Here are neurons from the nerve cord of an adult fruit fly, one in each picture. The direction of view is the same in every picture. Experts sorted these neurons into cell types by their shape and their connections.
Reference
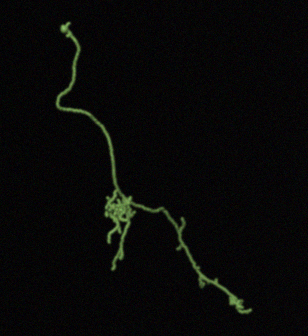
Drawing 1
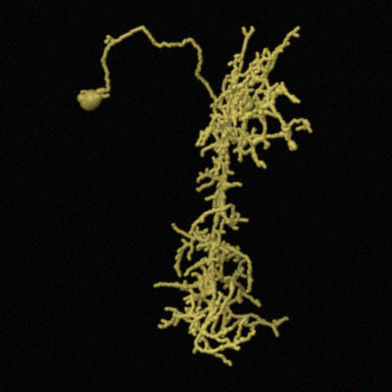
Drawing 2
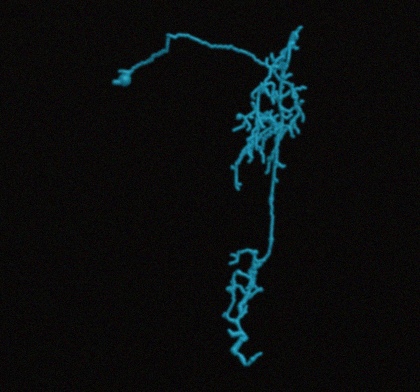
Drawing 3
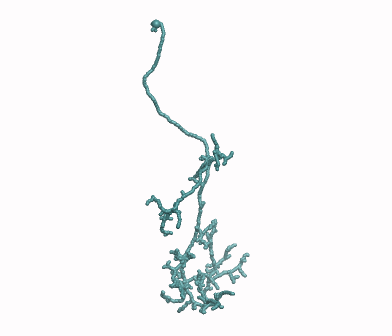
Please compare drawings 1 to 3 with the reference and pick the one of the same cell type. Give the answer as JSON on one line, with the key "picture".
{"picture": 2}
